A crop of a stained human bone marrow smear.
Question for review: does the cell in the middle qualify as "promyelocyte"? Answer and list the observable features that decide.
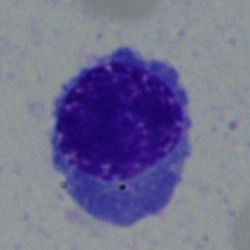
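Promyelocyte won't do here, I think; this is a plasma cell. What decides it for me is the cytoplasm: it is blue, and I see no granules in it.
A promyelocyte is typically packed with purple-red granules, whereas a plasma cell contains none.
So the granule-free cytoplasm speaks against promyelocyte and for plasma cell. The chromatin is dense and dark purple, with small pale spots scattered through it.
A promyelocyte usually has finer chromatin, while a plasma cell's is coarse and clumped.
Dense chromatin like this leans toward plasma cell too. The blue colour, on its own, could fit either.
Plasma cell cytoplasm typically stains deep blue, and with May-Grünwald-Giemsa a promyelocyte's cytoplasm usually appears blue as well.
The outline is irregular, with small bulges along its edge, and no other cell touches it.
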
